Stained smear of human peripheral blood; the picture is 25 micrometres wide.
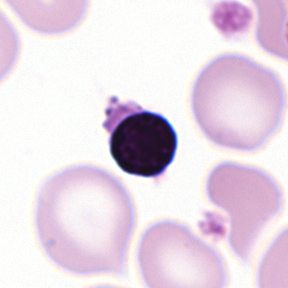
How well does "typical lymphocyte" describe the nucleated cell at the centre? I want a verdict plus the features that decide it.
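Typical lymphocyte does not fit: this cell is a normoblast. Its nucleus stains a very dark purple, almost black.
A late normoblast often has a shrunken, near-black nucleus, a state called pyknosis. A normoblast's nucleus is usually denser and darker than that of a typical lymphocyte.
No nucleoli show, the cytoplasm is at most a very thin rim beside the nucleus, and the cell is about 0.75 times as wide as a whole red cell in the picture. No vacuoles are seen.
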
